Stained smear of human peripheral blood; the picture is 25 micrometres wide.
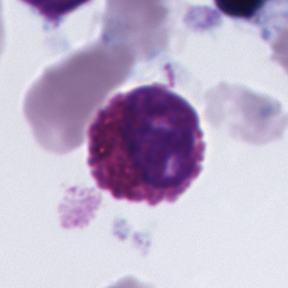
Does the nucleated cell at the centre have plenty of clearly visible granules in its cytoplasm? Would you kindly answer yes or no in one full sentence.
Yes, what is seen in its cytoplasm is many granules.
